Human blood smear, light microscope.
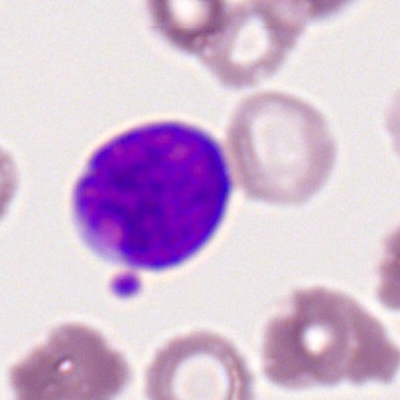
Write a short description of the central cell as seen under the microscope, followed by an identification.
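Deep purple chromatin shows darker clumps and lighter patches. The outline is smooth and roughly round. At the lower left edge lies a paler pinkish-lilac zone. No granules are visible anywhere in the cell. The cell is a myeloblast.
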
